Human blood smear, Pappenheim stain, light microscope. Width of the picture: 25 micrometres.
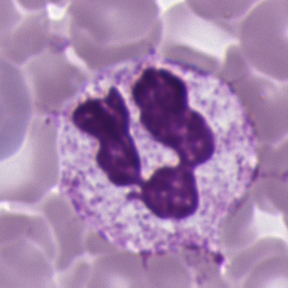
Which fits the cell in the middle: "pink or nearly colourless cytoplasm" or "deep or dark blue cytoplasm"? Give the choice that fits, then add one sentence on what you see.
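Pink or nearly colourless cytoplasm. The cytoplasm is plentiful and pale, almost colourless to faintly pink.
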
